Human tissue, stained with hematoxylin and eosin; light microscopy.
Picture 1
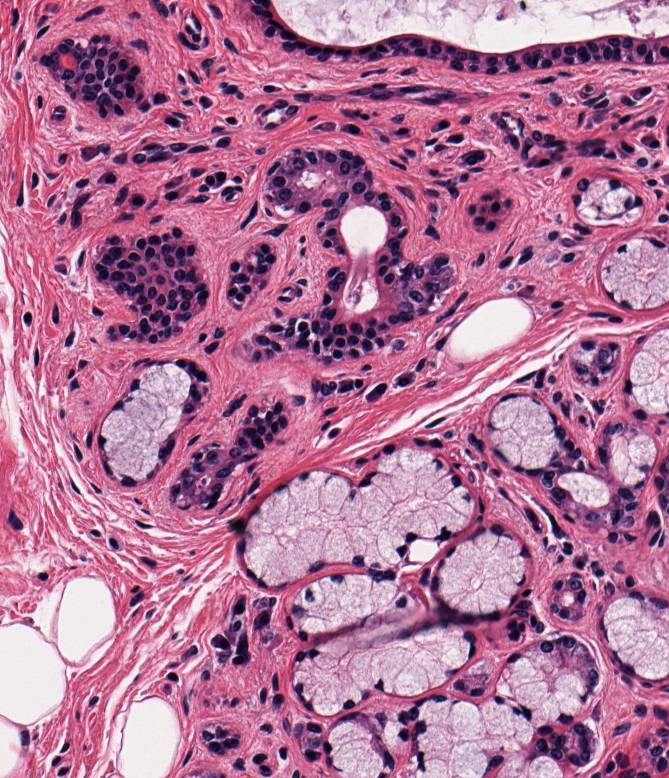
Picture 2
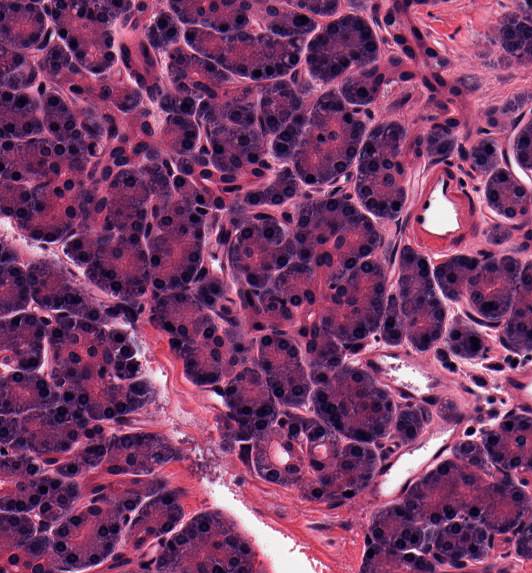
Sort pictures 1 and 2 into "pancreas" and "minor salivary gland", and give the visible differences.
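Going through them in turn: picture 1 is minor salivary gland, and picture 2 is pancreas. In picture 1, rounded groups of mucous cells with pale, finely foamy grey-blue cytoplasm take up most of the lower right half. Their nuclei are flattened and pressed against the bases of the cells. Up in the upper left there are compact clusters of small cells with crowded dark round nuclei and scant cytoplasm, and at the lower left corner several fat cells show as empty white rounded spaces. Picture 2 looks quite different: closely packed rounded acini, parted by thin pink fibrous septa, fill the whole field. Here the cytoplasm is abundant, granular and purple-pink, and the round dark nuclei sit toward the outer edge of each acinus. Most of these acini show no visible central lumen.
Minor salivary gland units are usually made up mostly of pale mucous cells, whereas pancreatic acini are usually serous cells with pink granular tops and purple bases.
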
